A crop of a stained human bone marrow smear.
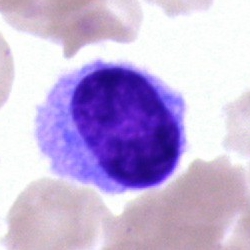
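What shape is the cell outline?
Roughly round, with a slightly irregular, finely bumpy edge.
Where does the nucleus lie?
Off-centre, toward the right.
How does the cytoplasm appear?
Pale lilac-blue, with no coarse granules.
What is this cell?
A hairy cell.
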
